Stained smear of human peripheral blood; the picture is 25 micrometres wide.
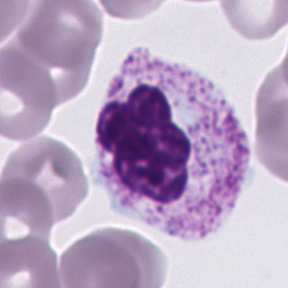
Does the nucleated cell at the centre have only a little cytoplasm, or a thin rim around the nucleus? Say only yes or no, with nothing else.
No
